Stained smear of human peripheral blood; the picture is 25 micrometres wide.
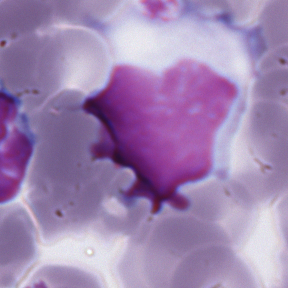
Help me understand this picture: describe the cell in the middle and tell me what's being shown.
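The nucleus has an irregular, angular outline with several notches and corners. Along its lower left the border is darker and ragged, with small knob-like projections at the bottom. Chromatin appears fairly smooth, showing only faint paler streaks and no coarse dark clumps. Most of the cytoplasm, pale and nearly colourless, lies above the nucleus. This is a typical lymphocyte.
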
